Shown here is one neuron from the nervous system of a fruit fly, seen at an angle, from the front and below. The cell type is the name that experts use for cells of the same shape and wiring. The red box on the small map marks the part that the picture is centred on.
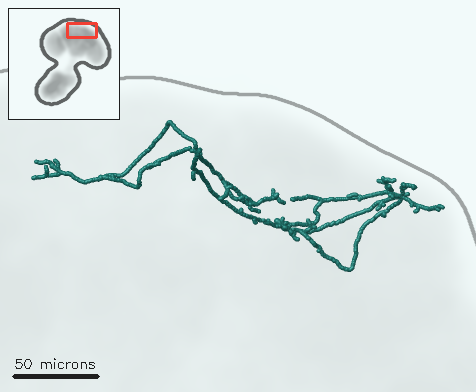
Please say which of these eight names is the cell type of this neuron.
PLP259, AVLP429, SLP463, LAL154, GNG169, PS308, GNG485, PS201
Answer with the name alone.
SLP463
